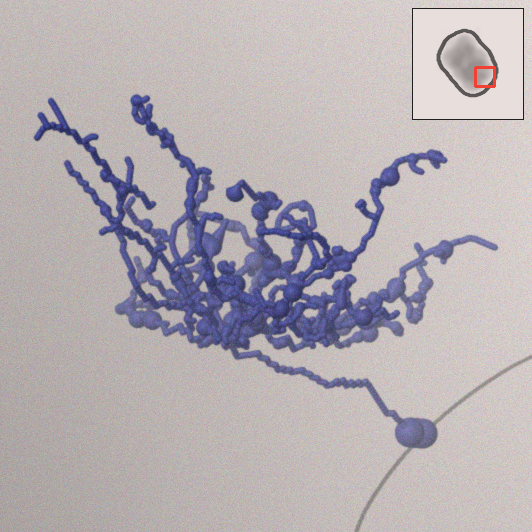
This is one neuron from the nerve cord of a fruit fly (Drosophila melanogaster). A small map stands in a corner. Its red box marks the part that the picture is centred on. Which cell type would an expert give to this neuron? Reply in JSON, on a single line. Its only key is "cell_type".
{"cell_type": "IN01B065"}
